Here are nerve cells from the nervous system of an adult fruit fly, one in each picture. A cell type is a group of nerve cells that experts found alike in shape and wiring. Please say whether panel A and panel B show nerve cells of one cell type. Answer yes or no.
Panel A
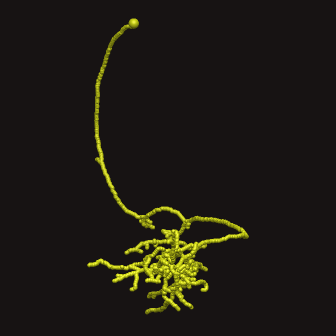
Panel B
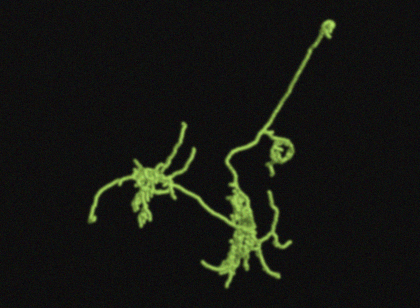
no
